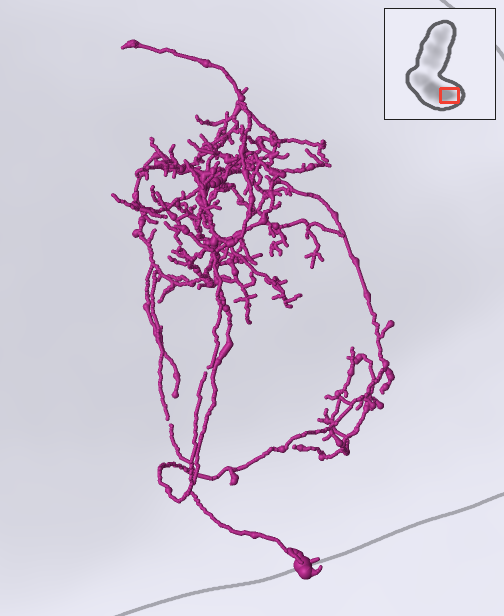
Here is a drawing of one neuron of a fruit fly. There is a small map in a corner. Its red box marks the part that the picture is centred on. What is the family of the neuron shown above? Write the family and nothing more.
hemilineage SLPav1_medial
